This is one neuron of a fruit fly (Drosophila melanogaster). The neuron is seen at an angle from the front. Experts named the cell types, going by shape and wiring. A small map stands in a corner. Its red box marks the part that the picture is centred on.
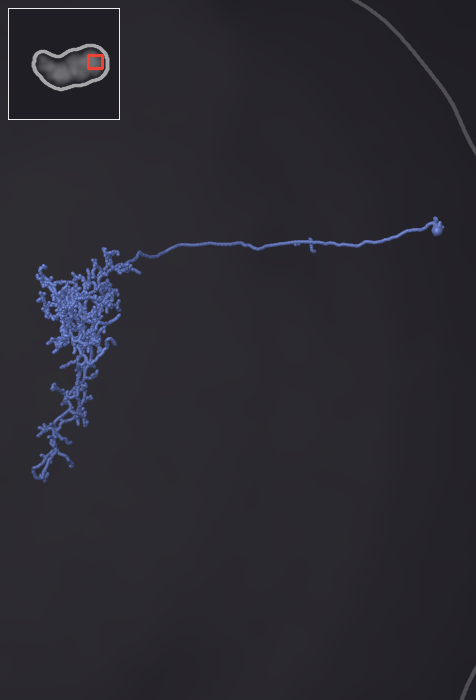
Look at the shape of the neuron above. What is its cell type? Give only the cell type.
Tm24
